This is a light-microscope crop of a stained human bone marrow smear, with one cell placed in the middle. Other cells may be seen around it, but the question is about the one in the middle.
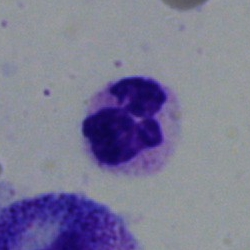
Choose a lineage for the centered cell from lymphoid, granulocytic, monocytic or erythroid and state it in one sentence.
The cell in the middle of the frame falls under the granulocytic lineage.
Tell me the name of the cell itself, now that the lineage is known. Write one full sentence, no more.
At the center of the crop sits a segmented neutrophil.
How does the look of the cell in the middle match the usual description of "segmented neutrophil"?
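The granules fit a segmented neutrophil: the pale pinkish-lilac cytoplasm holds fine, faint pinkish granules.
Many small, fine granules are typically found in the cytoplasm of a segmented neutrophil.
The nucleus is divided into several closely packed lobes. It sits toward the left, so the rim of cytoplasm is wider on the right and lower side.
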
